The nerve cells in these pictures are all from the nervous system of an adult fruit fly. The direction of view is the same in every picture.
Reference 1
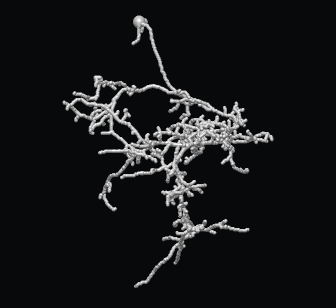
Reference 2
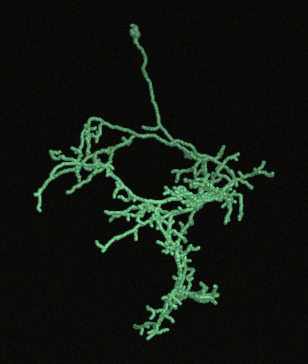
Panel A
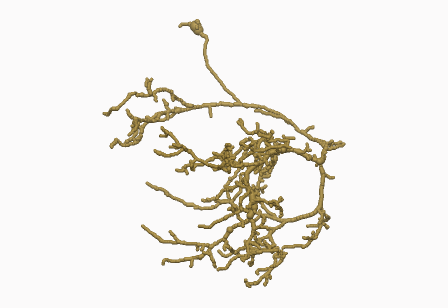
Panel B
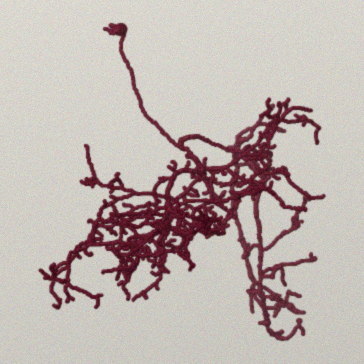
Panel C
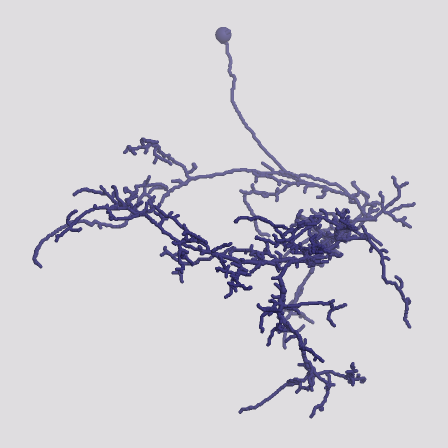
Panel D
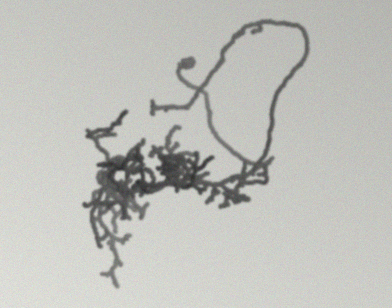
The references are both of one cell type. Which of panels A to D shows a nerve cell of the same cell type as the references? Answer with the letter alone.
C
